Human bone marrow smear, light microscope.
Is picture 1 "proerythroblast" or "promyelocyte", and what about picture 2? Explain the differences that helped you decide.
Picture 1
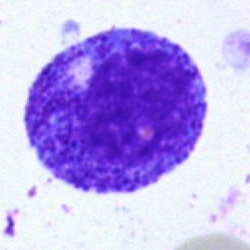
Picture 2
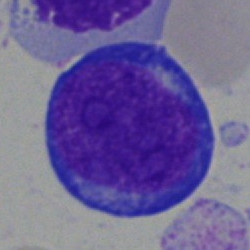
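The promyelocyte is in picture 1, the proerythroblast in picture 2. The promyelocyte has a round outline and is packed so densely with granules that the outline of its nucleus cannot be traced.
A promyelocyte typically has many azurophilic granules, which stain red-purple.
Only a pale patch in the upper left holds fewer granules, and no clear rim of granule-free cytoplasm shows around the edge. The proerythroblast, by contrast, has a round, smooth outline, fine and evenly spread chromatin, and a rounded nucleolus in the left half of its nucleus. Its cytoplasm is deep blue and forms a narrow rim around the nucleus, with a paler area at the upper right beside the nucleus.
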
